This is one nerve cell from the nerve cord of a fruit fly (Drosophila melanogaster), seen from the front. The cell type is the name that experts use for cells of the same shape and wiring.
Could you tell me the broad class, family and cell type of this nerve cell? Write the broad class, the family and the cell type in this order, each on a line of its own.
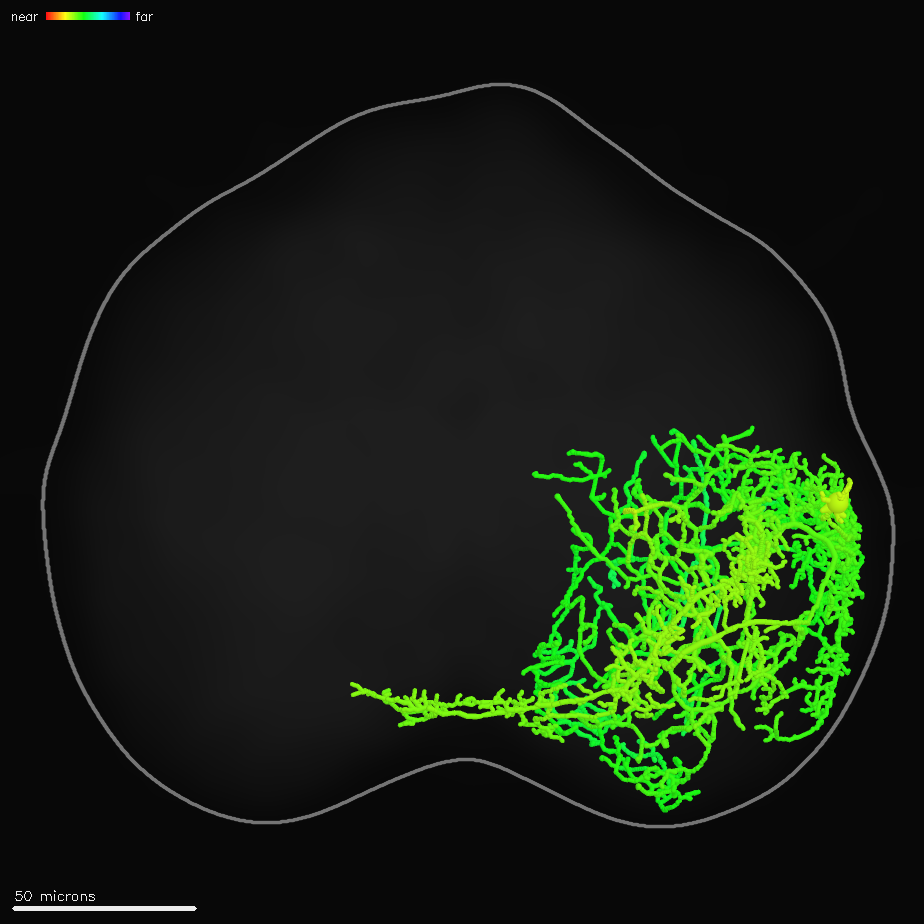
nerve-cord intrinsic neuron
hemilineage 09A
IN09A001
